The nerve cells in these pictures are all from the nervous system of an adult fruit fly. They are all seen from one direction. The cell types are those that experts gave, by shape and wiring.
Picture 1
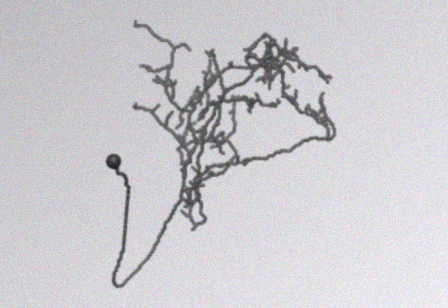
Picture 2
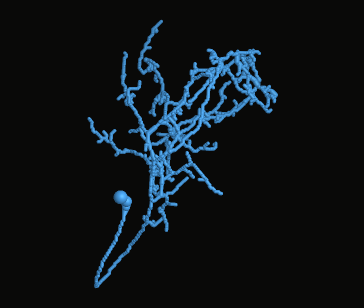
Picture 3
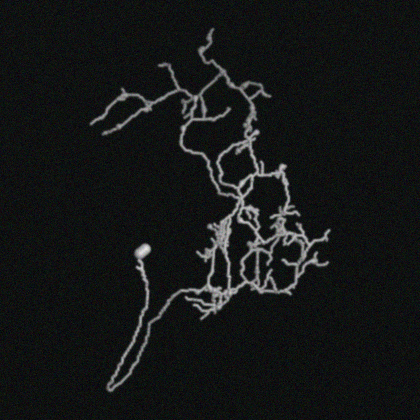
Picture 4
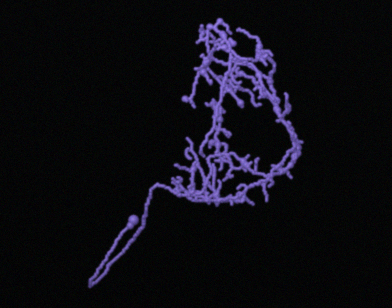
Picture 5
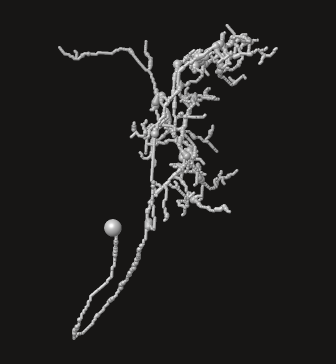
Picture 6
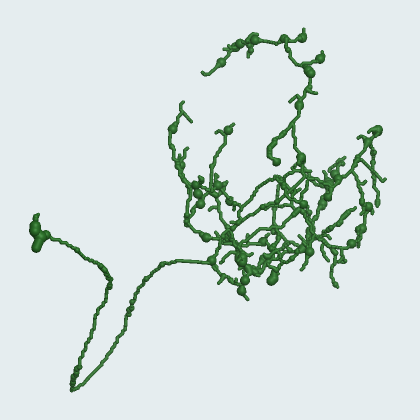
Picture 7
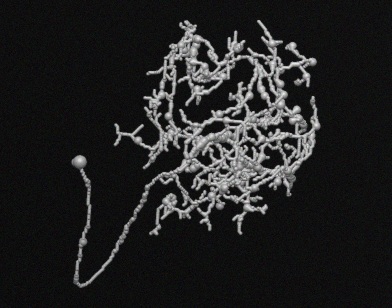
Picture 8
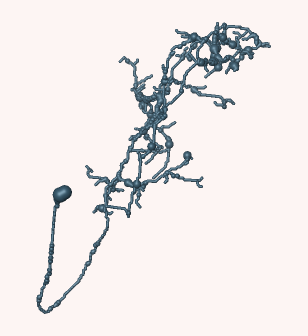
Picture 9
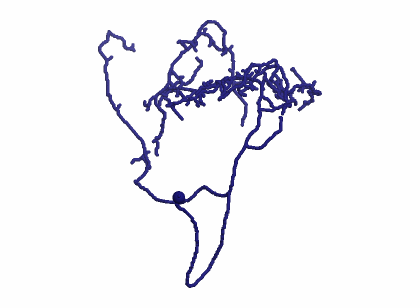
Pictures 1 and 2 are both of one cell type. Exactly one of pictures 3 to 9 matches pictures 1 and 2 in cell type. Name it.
Picture 8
